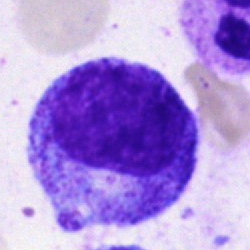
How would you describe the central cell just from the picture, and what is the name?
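A small rounded bulge projects from the lower left edge of the cell. The nucleus occupies the upper part, and most of the cytoplasm lies beneath it. Its chromatin is deep purple and finely granular, not coarsely clumped. Many purple granules are scattered through the cytoplasm. It is a promyelocyte.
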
